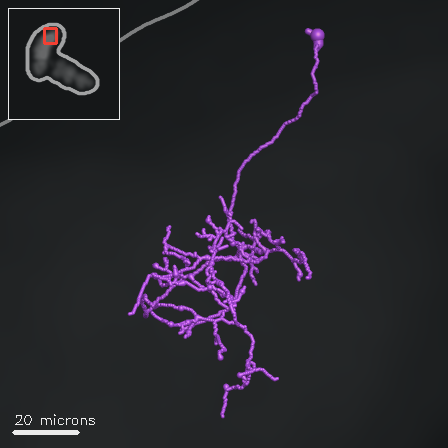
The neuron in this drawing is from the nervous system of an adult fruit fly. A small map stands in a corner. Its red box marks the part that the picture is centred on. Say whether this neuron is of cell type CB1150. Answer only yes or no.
no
